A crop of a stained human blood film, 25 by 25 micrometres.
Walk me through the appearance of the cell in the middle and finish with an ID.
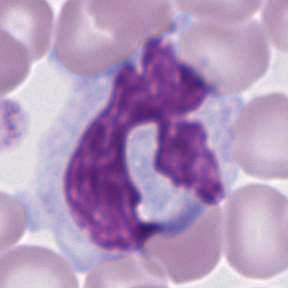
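The cytoplasm is plentiful and pale grey-blue, with no coarse or brightly coloured granules. Its chromatin is finely strand-like rather than coarsely clumped, and no nucleolus can be made out in the nucleus. This cell is a monocyte.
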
